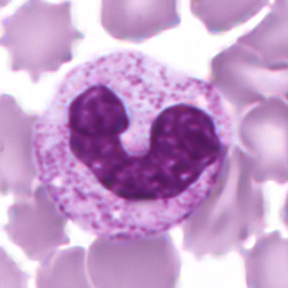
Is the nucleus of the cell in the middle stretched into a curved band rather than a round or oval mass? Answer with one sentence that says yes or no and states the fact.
Yes, there is a nucleus drawn out into a curved band, lacking separate lobes.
